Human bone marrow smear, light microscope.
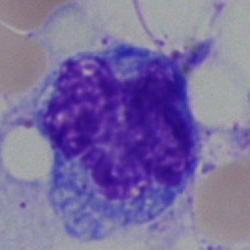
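Monocyte, the central cell of a stained bone marrow smear. First, an irregular, folded nucleus with a notch along its upper edge. Next, pale greyish-blue cytoplasm lying mostly below the nucleus, with a fine lacy, foamy texture there. Last, a small tag-like projection from the cell's upper right edge.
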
